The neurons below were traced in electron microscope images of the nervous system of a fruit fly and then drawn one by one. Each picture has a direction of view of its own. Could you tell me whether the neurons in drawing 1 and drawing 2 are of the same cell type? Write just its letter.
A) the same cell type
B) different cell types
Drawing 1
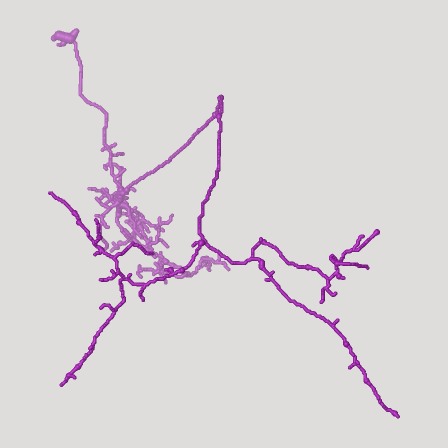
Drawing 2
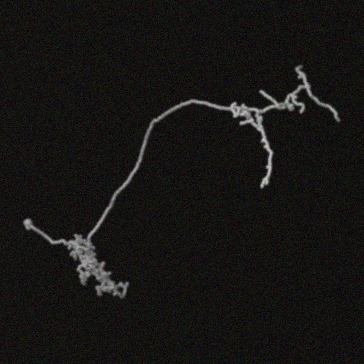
A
